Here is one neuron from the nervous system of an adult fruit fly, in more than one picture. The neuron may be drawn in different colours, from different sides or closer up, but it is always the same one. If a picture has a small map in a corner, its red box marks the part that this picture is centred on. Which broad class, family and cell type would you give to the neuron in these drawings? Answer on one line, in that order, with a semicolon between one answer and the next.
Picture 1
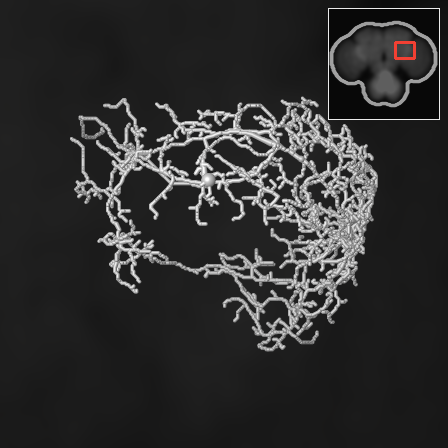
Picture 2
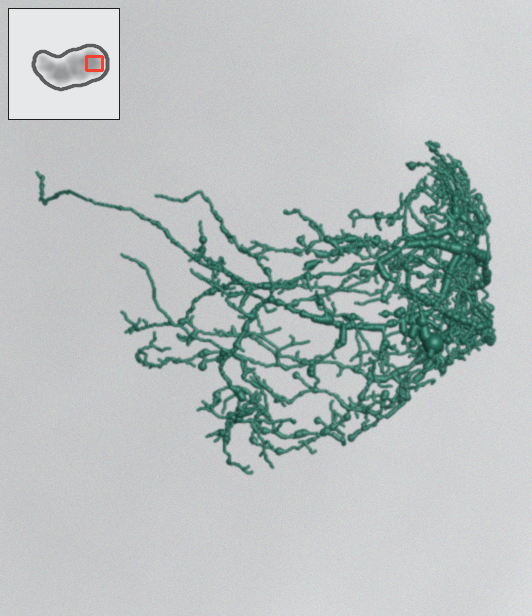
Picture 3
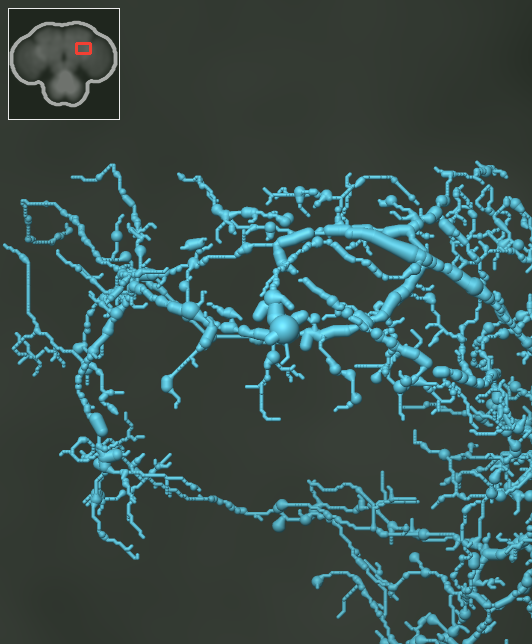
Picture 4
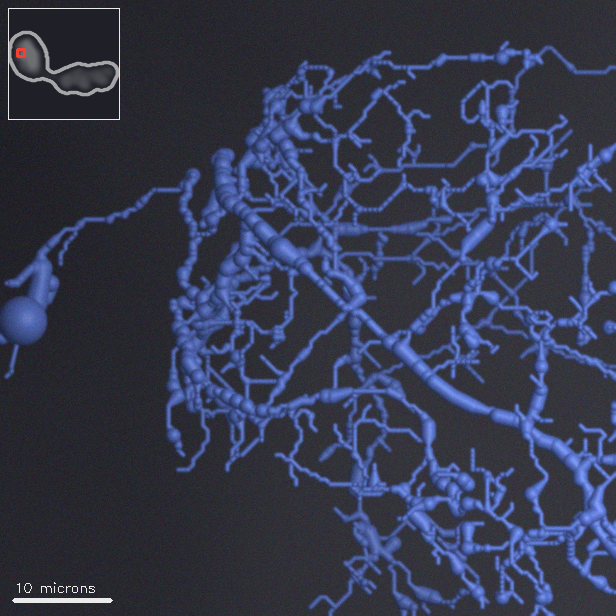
central-brain intrinsic neuron; hemilineage VLPa1_lateral; AVLP290_a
